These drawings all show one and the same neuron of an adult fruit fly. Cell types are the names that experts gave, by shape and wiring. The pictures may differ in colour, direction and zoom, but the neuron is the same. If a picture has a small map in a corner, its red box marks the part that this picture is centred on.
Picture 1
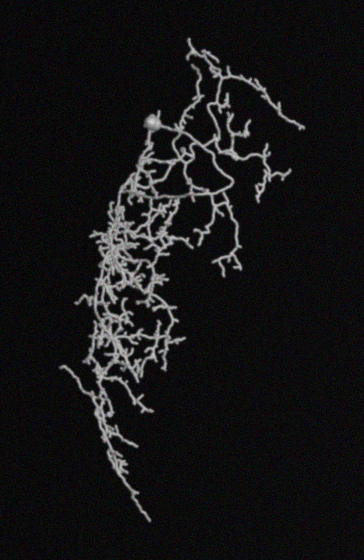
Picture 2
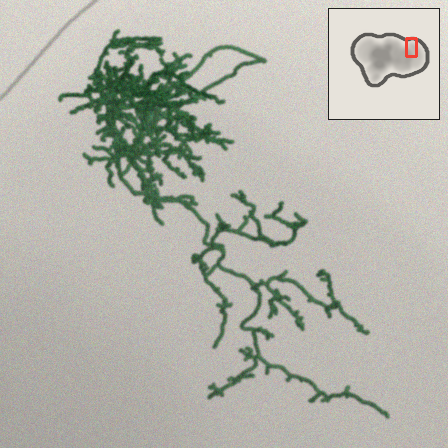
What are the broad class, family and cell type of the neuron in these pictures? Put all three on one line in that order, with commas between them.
optic-lobe intrinsic neuron, Cm, Cm8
